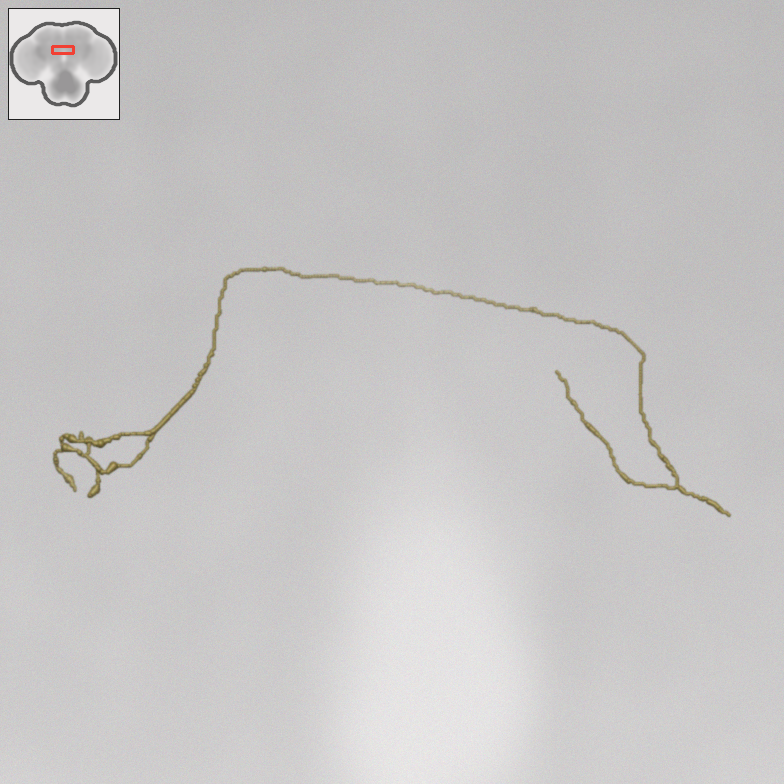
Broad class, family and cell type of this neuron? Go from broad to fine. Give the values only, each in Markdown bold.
**sensory neuron entering the brain**, **class olfactory**, **ORN_VA6**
